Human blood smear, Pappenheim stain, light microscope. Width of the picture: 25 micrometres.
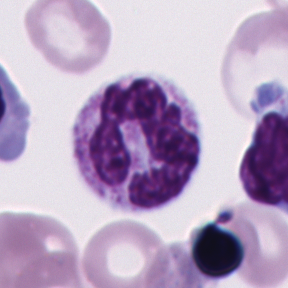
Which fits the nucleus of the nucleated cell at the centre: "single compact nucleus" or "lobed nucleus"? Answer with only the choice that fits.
Lobed nucleus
